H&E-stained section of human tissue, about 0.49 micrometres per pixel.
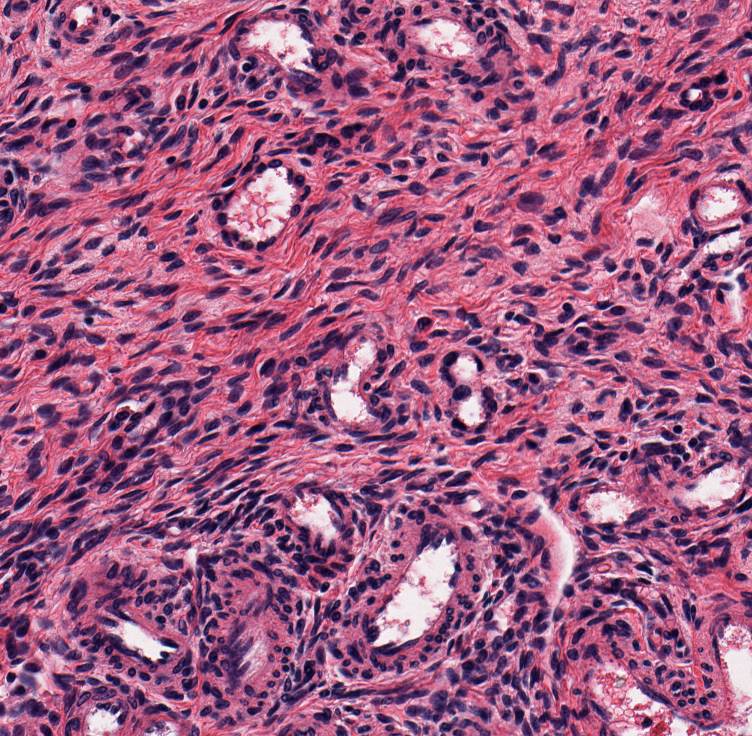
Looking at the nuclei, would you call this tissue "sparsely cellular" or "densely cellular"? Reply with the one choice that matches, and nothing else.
Densely cellular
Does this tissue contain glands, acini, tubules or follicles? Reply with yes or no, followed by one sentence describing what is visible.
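Yes. Small scattered glands lie within a much larger amount of cellular spindle-cell stroma across the whole field.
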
